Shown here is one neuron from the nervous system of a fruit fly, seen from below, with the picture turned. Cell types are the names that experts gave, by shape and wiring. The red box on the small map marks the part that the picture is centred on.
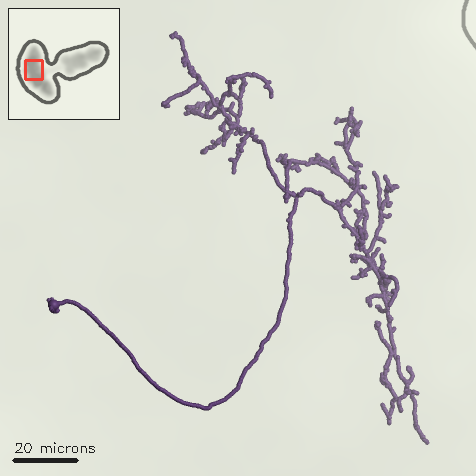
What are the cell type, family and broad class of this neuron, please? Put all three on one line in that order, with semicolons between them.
AMMC018; hemilineage MD3; central-brain intrinsic neuron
